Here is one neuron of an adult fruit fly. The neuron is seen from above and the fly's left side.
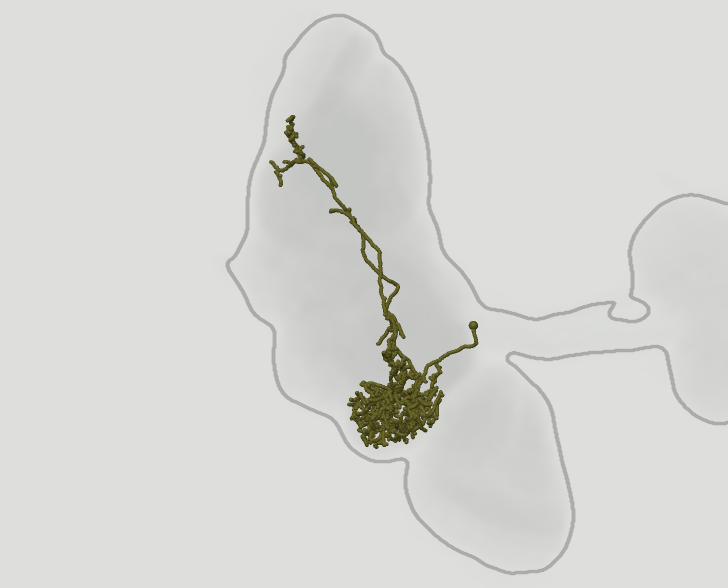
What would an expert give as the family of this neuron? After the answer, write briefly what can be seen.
Its family is hemilineage VLPl&p2_posterior. It is a central-brain intrinsic neuron. It lies in the brain. In this view it is taller than it is wide.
